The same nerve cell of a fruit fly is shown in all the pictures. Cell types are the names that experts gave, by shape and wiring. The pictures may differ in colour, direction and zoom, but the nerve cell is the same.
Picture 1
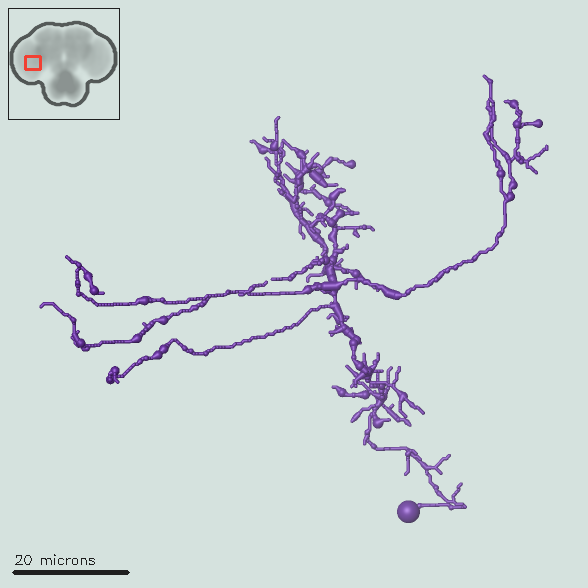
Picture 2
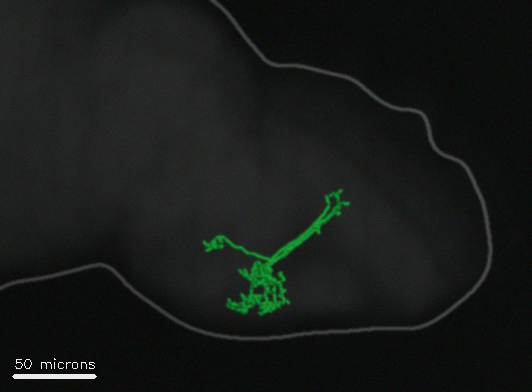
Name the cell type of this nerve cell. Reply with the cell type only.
Y12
